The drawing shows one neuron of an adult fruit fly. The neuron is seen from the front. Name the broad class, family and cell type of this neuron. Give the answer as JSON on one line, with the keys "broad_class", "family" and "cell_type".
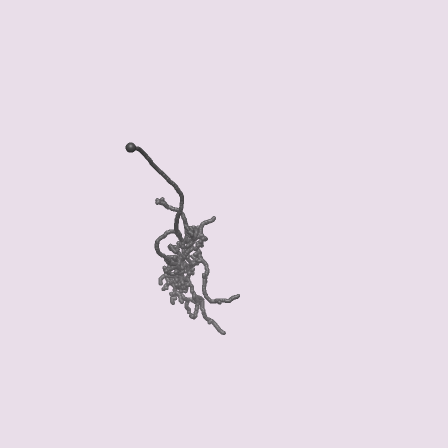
{"broad_class": "central-brain intrinsic neuron", "family": "hemilineage AOTUv1_ventral", "cell_type": "PS032"}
